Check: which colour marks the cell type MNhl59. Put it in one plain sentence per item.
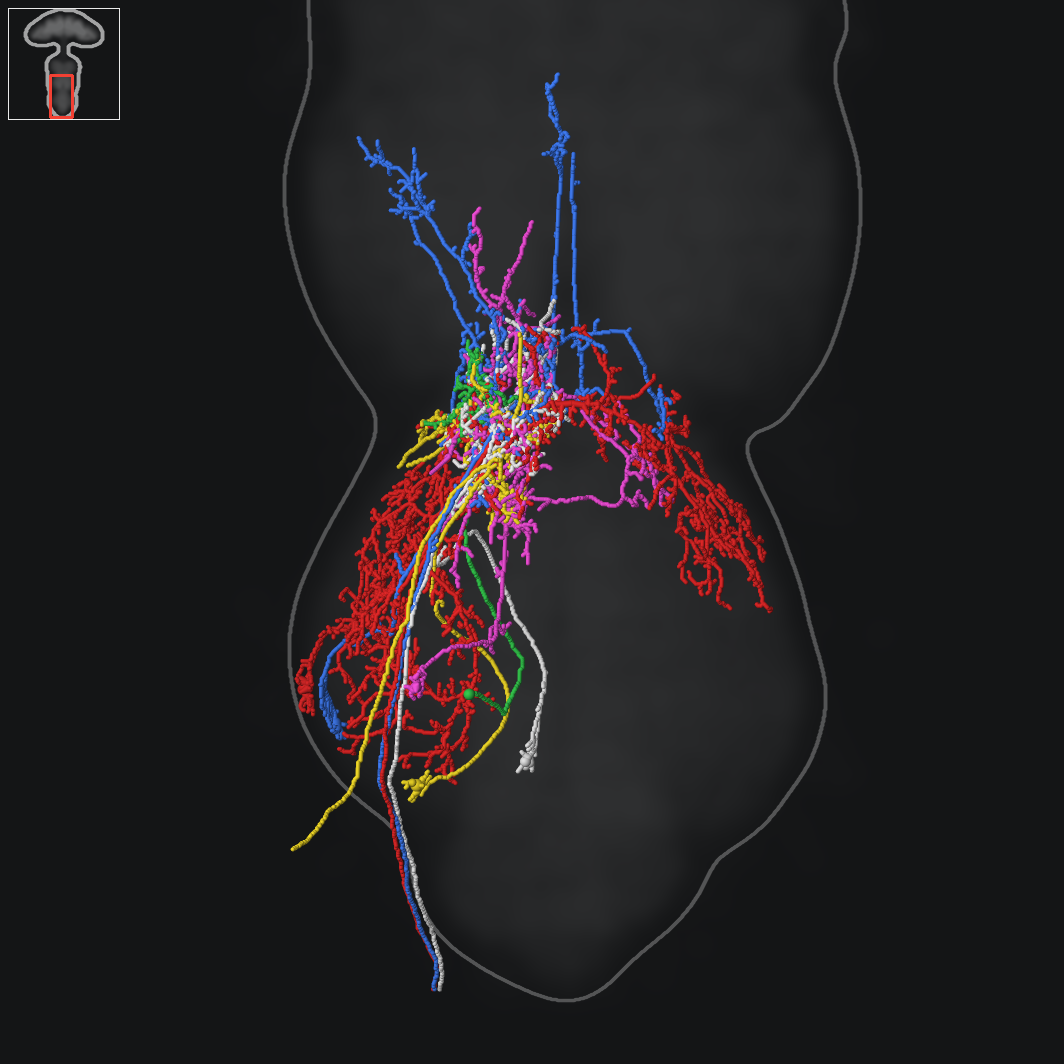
The colour is red.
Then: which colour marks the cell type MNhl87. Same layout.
The colour is white.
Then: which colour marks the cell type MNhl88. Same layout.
The colour is blue.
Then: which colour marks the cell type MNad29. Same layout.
The colour is yellow.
